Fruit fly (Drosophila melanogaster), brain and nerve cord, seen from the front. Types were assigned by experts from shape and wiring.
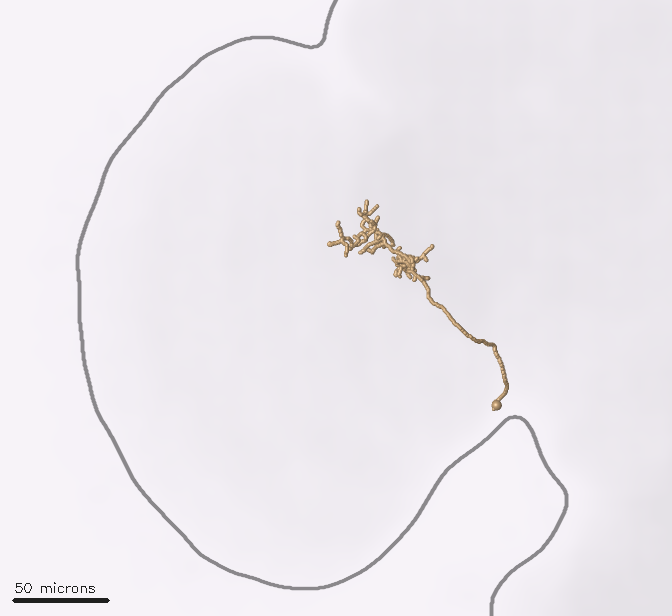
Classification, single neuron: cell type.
Li27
